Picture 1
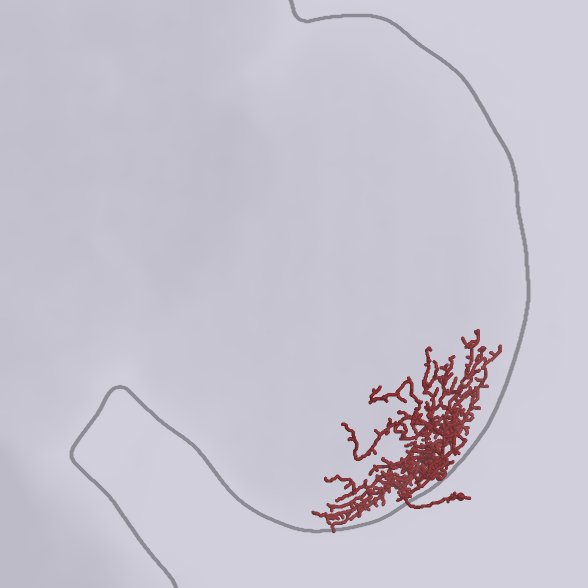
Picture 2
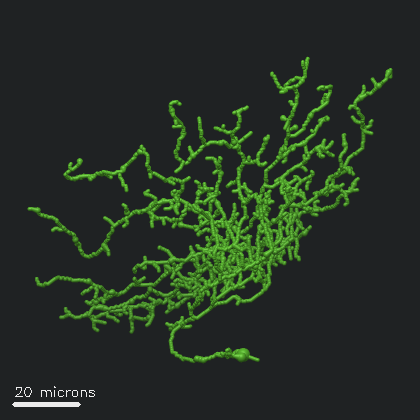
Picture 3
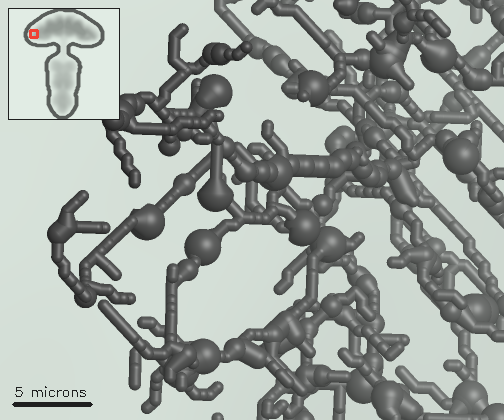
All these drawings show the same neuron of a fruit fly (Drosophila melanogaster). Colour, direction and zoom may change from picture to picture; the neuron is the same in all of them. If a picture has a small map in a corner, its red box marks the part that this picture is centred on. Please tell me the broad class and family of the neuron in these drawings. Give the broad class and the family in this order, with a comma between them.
optic-lobe intrinsic neuron, Dm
